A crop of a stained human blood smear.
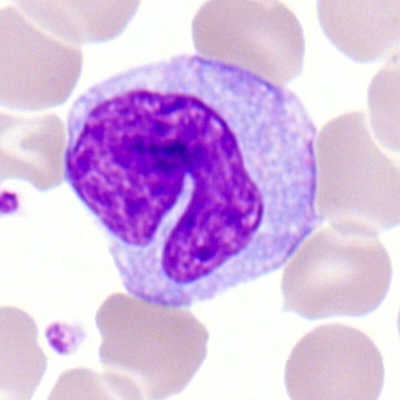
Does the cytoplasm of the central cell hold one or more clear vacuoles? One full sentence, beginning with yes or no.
No, the cell's cytoplasm contains no vacuoles.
